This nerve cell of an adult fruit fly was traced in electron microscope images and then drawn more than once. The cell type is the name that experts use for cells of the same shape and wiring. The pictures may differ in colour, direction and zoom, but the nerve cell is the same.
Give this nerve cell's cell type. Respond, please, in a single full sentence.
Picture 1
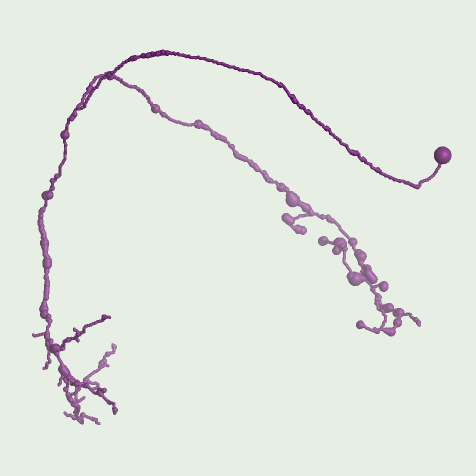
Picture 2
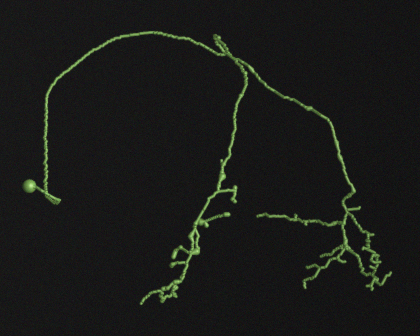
The nerve cell here is of the cell type IN08A041.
